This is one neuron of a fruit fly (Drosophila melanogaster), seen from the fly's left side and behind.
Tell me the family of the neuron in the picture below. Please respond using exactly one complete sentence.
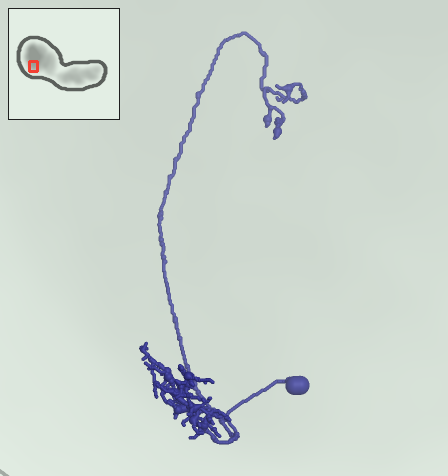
This neuron is designated as family MeLo.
